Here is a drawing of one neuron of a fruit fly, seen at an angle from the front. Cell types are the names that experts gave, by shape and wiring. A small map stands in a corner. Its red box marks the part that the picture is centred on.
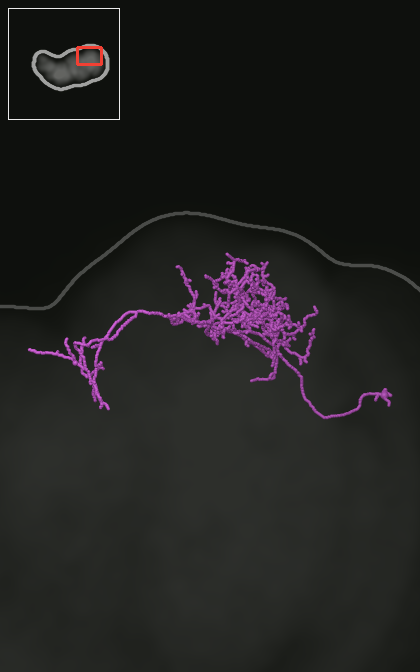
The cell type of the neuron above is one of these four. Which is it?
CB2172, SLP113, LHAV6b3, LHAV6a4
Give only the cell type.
SLP113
